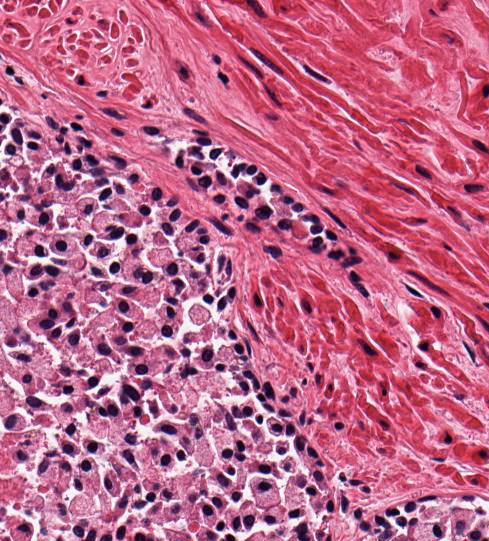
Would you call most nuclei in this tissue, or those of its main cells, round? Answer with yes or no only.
Yes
